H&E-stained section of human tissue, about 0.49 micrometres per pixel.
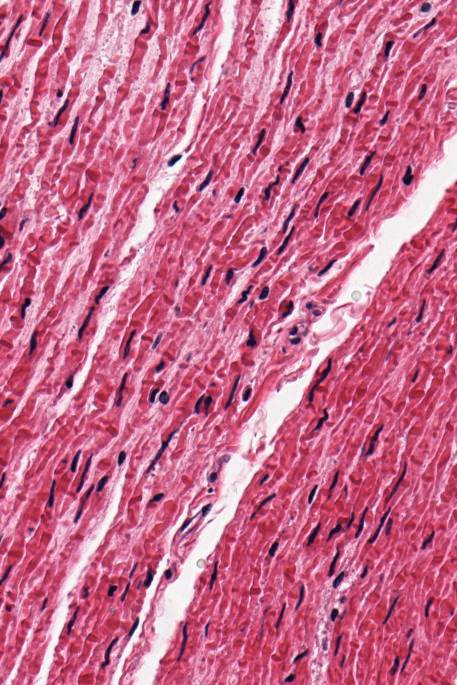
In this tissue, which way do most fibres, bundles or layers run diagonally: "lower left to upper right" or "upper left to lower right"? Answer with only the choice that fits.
Lower left to upper right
